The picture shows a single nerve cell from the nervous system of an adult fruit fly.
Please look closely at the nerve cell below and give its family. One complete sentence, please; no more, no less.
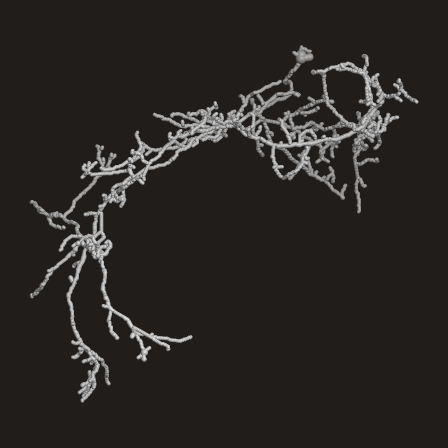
It is hemilineage SMPad2 which is the family of the nerve cell.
